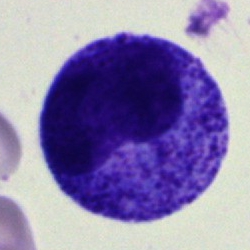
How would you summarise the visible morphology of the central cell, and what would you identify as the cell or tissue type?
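Nucleus off-centre, toward the upper left of the cell. Nuclear stain deep purple; appearance dense. Cytoplasm mainly in the lower right part of the cell, pale lilac-blue between the granules. Coarse dark purple granules densely scattered through the cytoplasm. Cell: promyelocyte.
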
